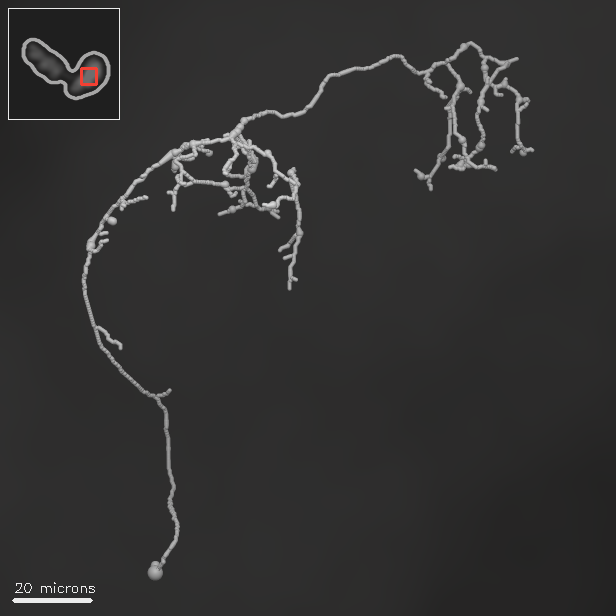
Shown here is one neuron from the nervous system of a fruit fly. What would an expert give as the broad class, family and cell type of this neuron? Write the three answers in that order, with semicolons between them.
central-brain intrinsic neuron; hemilineage LHa3; LHAV3b8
